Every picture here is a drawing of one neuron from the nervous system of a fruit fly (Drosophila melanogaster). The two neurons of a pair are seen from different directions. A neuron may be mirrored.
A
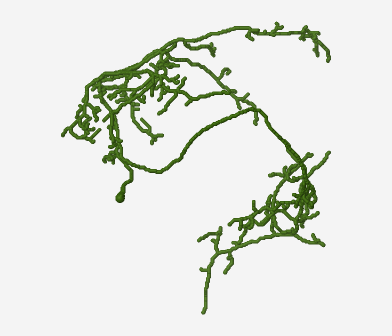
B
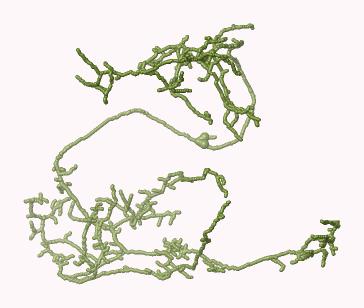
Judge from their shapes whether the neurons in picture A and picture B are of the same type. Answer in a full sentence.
They are of the same cell type.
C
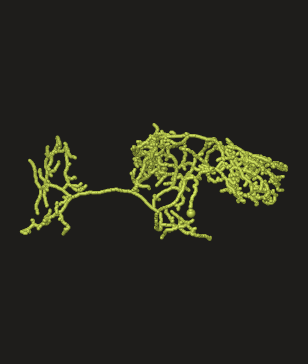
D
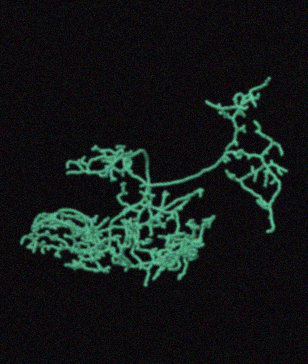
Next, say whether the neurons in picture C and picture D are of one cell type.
They are of the same cell type.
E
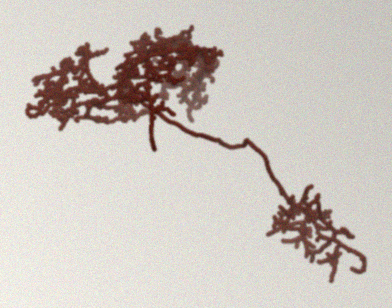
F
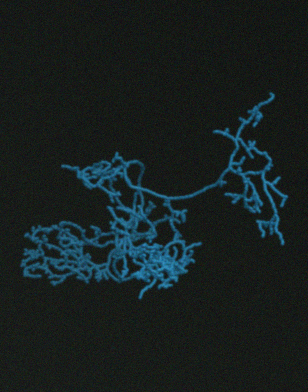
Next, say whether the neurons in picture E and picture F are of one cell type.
They are of different cell types.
